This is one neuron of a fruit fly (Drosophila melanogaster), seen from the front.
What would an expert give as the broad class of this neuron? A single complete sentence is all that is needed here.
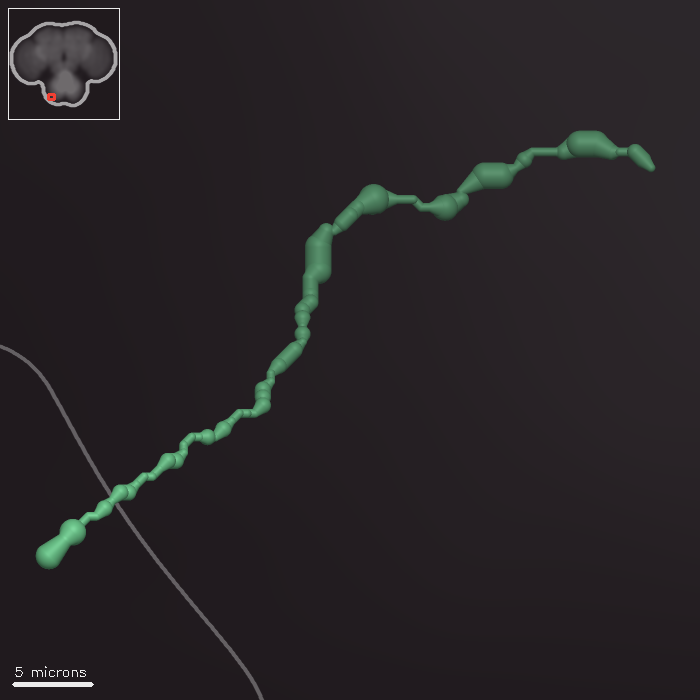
The broad class that contains the neuron is sensory neuron entering the nerve cord.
